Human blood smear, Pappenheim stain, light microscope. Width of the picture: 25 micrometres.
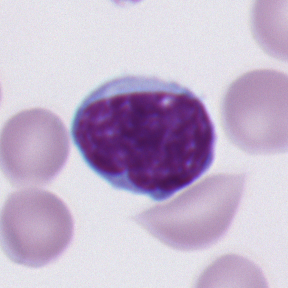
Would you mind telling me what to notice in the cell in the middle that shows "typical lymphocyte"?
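Several features of this cell agree with a typical lymphocyte, while its size does not.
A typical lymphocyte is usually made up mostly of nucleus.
In this cell the nucleus fills about 80% of the area, which agrees.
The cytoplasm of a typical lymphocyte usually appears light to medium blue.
Here it is pale blue, again in keeping.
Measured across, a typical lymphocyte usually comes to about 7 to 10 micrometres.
This cell is about 13 by 10 micrometres, larger than that along its long axis. The cytoplasm forms a narrow rim, widest as a crescent along the top. The nucleus is oval, about 12 by 9 micrometres, with a shallow notch in its lower edge. Its chromatin is dark purple and coarsely clumped, with pale streaks between the clumps.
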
